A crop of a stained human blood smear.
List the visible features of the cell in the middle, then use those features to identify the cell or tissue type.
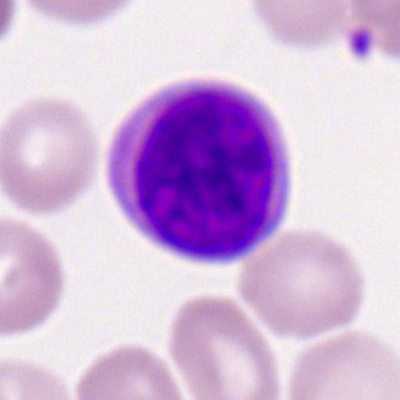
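The cell has a round, smooth outline. Its nucleus occupies most of the cell, and the chromatin is dense and coarsely clumped. The cytoplasm is a thin rim, widest on the left side. Name: lymphocyte.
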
